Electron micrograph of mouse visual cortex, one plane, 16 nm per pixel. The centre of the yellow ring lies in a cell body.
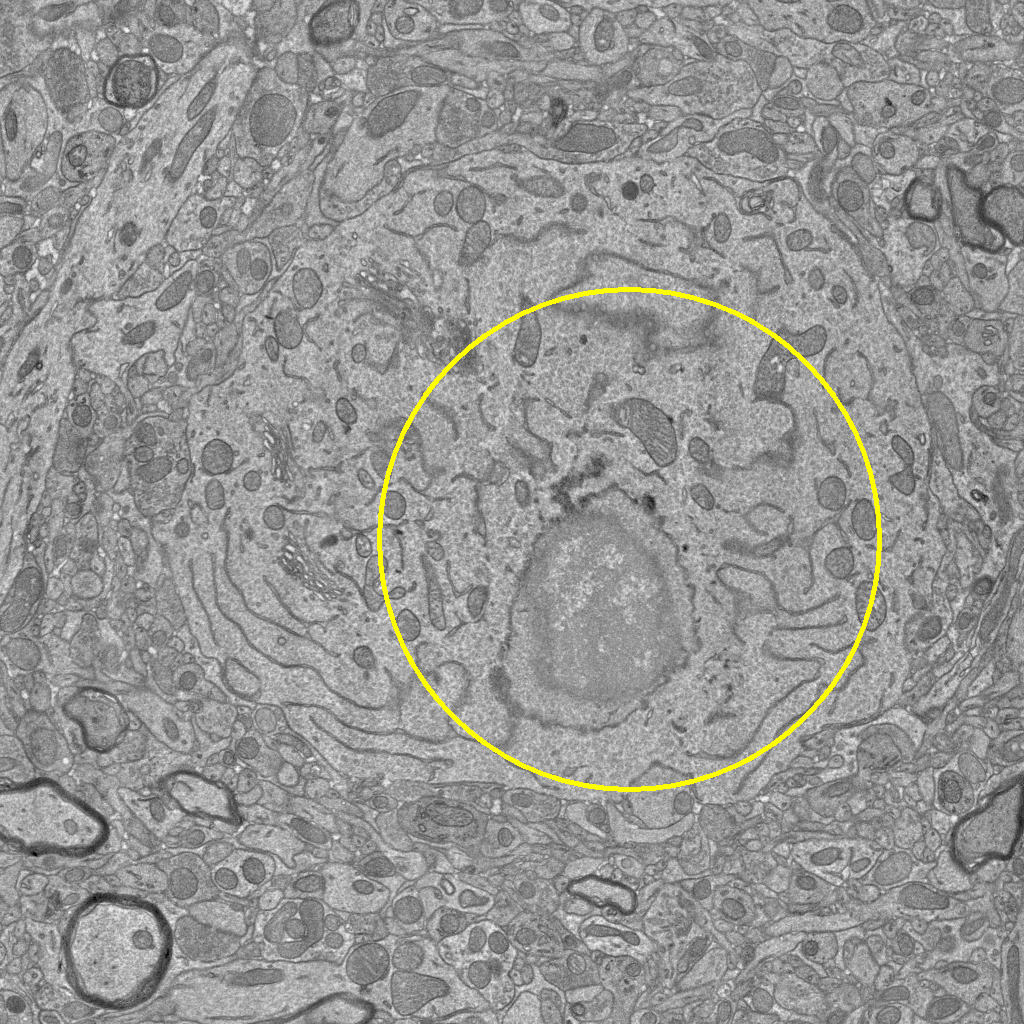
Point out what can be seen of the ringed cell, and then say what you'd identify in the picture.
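Along the upper edge of the nucleus sits dark clumped material. Just above the nucleus lies a large elongated mitochondrion with clear cristae. Neuropil borders the cell body, and no other cell body touches it. This is an oligodendrocyte.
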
